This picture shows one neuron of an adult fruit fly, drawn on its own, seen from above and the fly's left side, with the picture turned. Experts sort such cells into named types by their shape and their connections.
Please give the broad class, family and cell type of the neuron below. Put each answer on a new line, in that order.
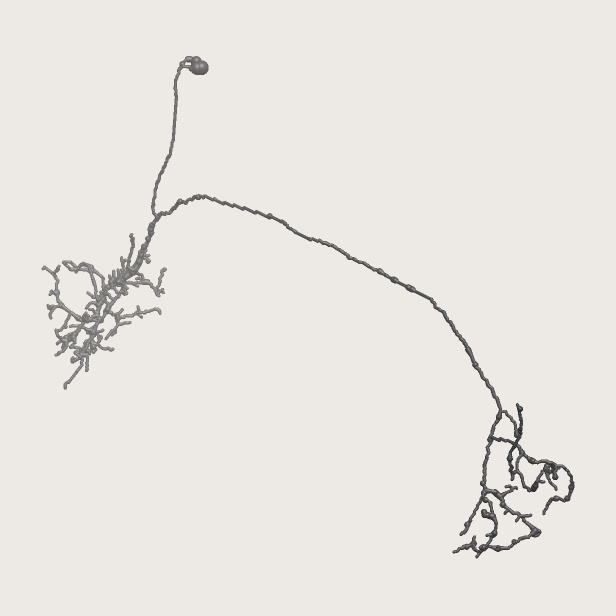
central-brain intrinsic neuron
hemilineage DM6_ventral
WED166_a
